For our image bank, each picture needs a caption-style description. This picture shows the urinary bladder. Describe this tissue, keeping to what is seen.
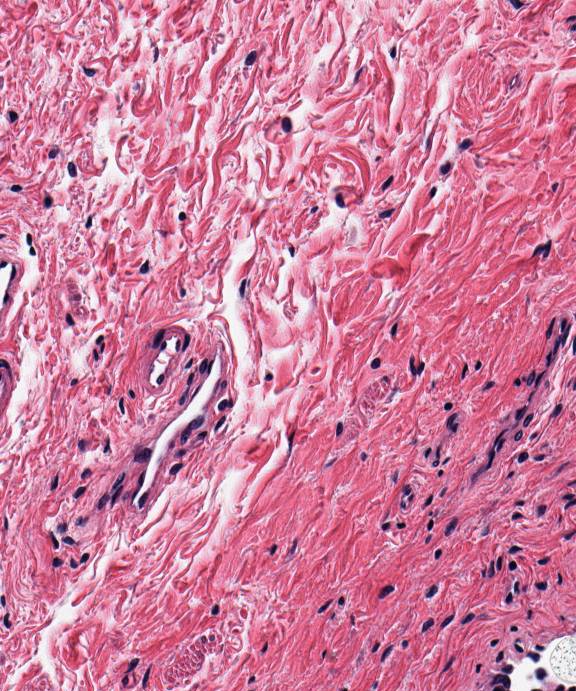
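The collagen bundles take up eosin and stain bright pink. Small, dark, elongated fibroblast nuclei with little visible cytoplasm are scattered between the bundles. A few small thin-walled blood vessels lie toward the left side of the field. No glands are present anywhere in the field.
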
